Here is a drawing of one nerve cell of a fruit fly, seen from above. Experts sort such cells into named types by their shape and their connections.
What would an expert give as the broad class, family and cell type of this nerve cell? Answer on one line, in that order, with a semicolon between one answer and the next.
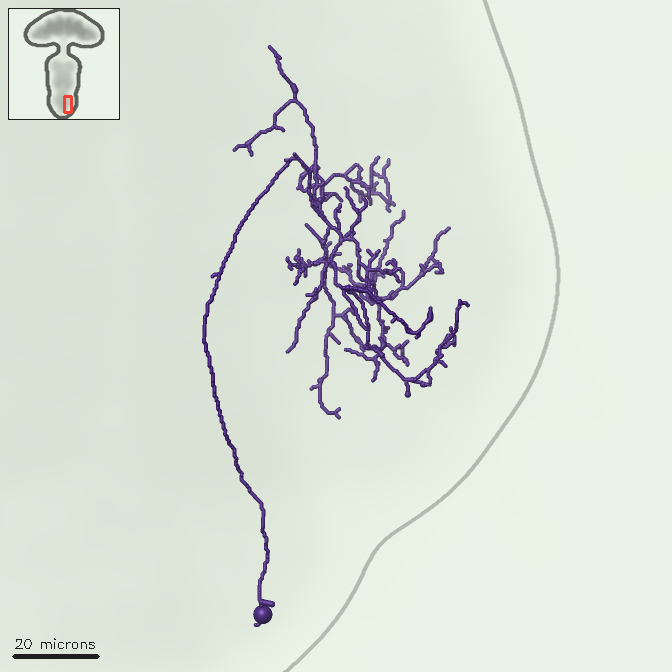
nerve-cord intrinsic neuron; hemilineage 21A; IN21A111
